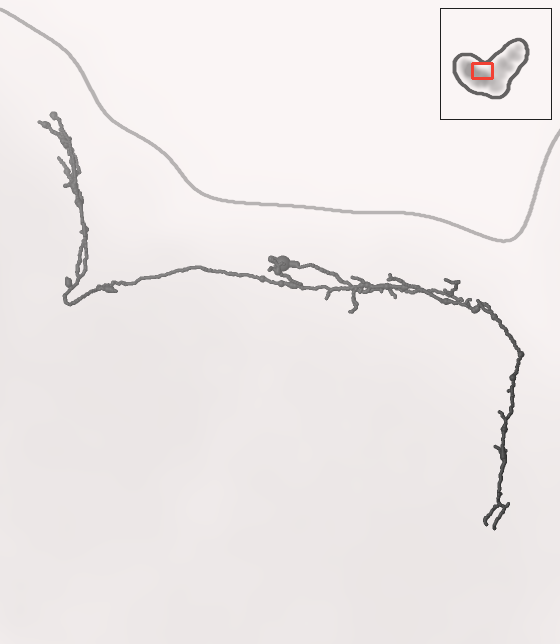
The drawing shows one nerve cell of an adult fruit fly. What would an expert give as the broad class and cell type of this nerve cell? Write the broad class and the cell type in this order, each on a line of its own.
central-brain intrinsic neuron
SLP463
